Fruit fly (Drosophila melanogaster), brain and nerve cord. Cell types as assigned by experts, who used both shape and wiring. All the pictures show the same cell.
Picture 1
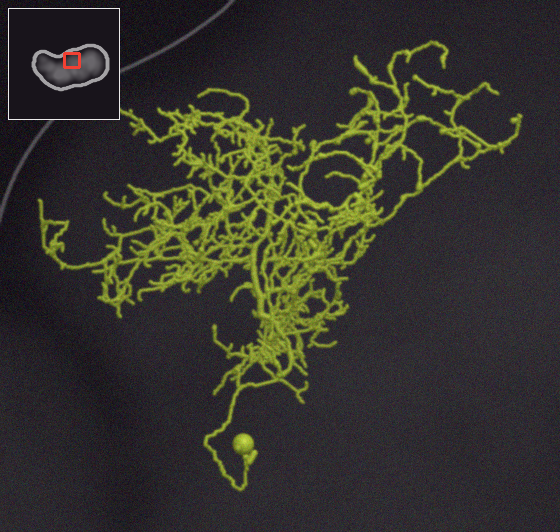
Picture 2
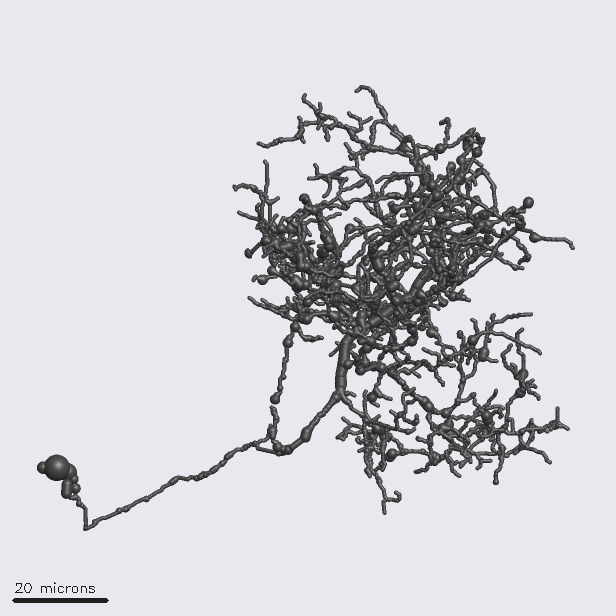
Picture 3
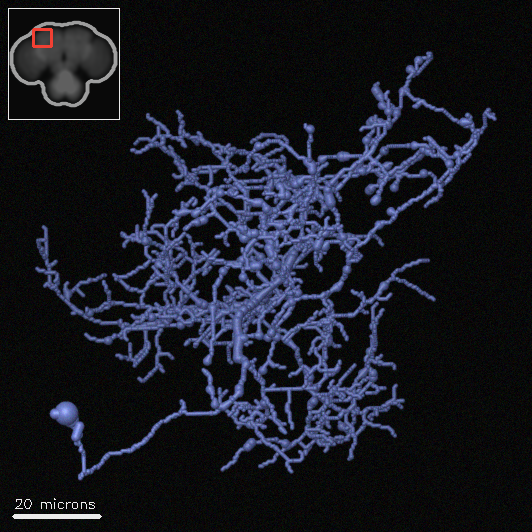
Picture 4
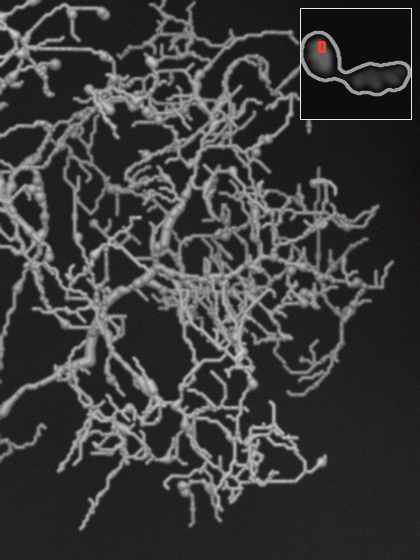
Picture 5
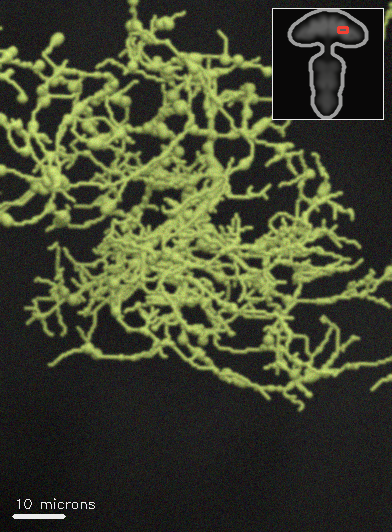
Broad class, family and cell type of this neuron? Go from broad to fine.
central-brain intrinsic neuron; LHAV; LHAV6e1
